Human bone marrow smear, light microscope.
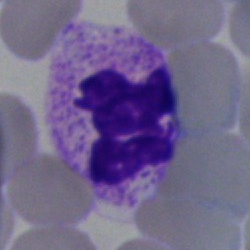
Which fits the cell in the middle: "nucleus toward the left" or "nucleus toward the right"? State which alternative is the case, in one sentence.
The nucleus is placed toward the right, whether upper, middle or lower.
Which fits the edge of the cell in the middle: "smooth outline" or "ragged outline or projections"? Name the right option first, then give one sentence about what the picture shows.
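Smooth outline. The cell outline is oval with a smooth edge.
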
